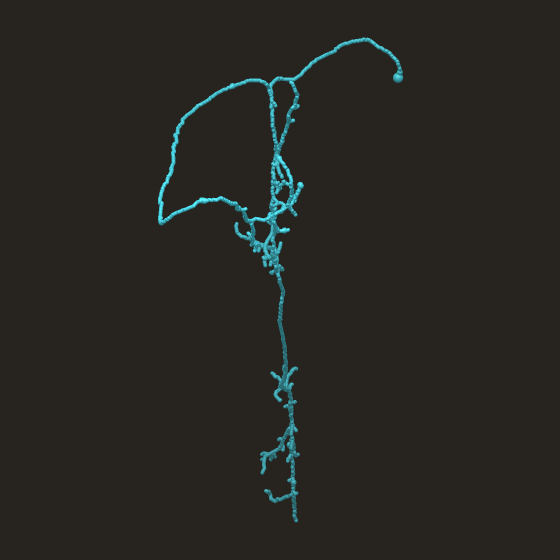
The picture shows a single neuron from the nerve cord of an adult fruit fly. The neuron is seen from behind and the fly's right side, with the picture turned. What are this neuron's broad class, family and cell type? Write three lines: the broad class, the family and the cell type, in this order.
nerve-cord intrinsic neuron
hemilineage 01A
IN01A088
